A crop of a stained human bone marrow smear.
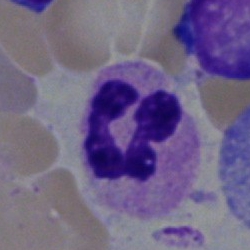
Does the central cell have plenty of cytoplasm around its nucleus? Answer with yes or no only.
Yes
